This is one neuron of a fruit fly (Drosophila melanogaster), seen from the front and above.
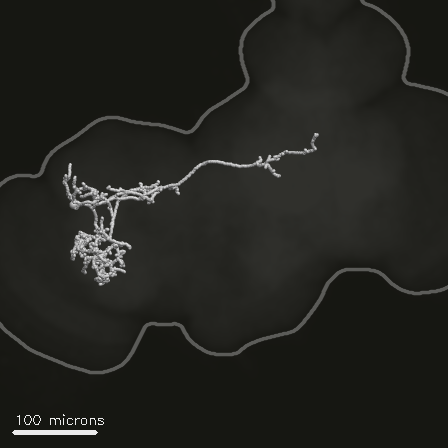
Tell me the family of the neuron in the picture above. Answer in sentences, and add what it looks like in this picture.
Its family is hemilineage VLPd1. It is a central-brain intrinsic neuron. The cell body can be seen on the left of the picture. From left to right in the picture it spans about 300 microns.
